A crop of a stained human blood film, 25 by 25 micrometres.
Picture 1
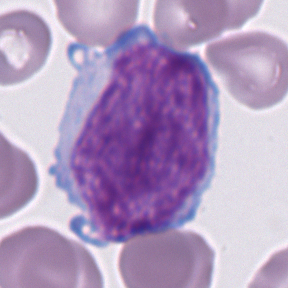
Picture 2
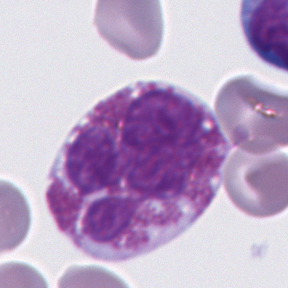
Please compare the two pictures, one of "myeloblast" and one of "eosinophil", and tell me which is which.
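Of the two, the myeloblast is picture 1 and the eosinophil picture 2. First, the outline: the myeloblast is irregular and ragged along its left side, and small rounded blebs project from its upper-left and lower-left margins. Second, size: the myeloblast measures about 20 by 14 micrometres, the eosinophil about 17 by 15 micrometres. Third, the nucleus: in the myeloblast it is a single oval mass without lobes, about 18 by 12 micrometres, filling about 70% of the cell's area.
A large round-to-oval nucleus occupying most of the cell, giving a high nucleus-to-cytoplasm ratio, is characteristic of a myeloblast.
The eosinophil's nuclear masses have granules lying over them, and no nucleoli are clearly seen.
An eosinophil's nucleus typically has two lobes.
Fourth, the cytoplasm: the myeloblast's is pale blue and shows no granules, and its rim is wider on the left of the nucleus than on the right.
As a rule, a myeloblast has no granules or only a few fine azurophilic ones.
The eosinophil's cytoplasm is filled with many reddish-purple granules, though a paler, less granular area lies in its lower right part.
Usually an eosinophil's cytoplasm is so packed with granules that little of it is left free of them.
Finally, red cells touch the eosinophil on its right side.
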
